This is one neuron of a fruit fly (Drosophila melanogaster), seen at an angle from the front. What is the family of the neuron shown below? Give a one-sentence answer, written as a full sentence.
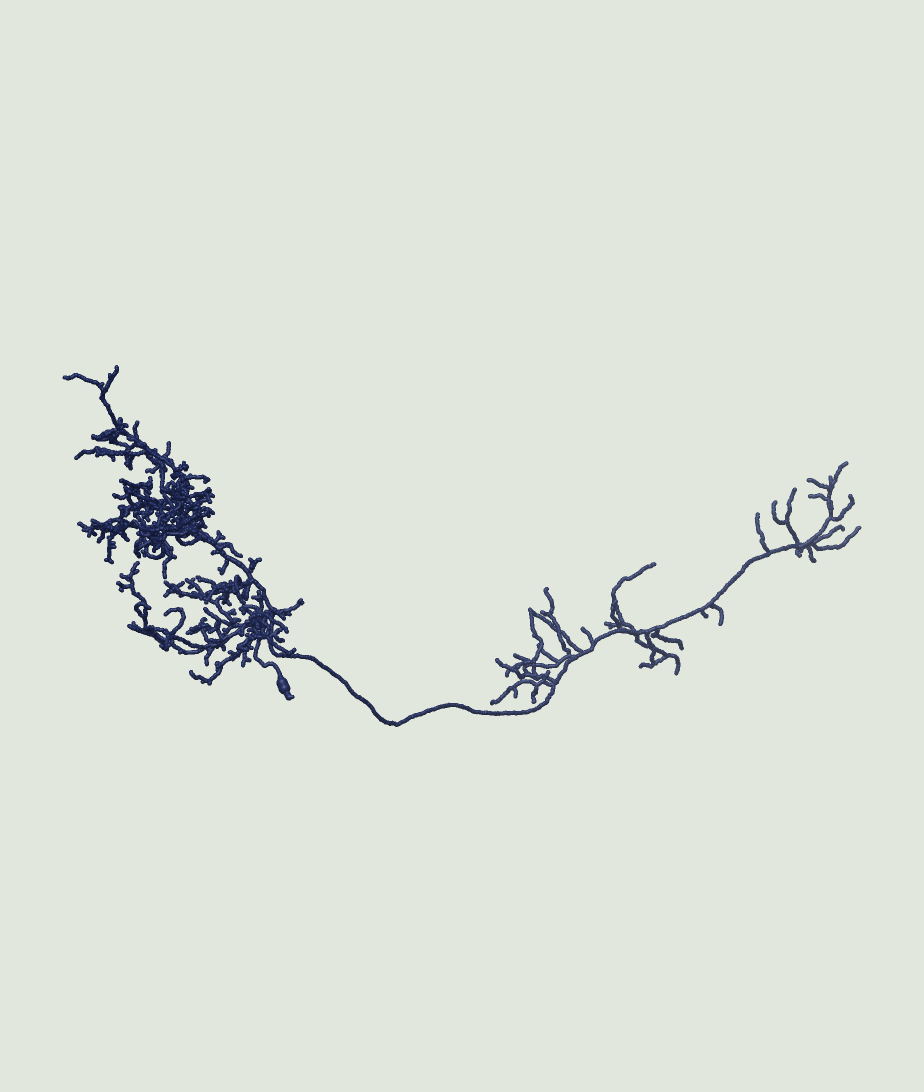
As its family, the neuron has hemilineage LB3.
